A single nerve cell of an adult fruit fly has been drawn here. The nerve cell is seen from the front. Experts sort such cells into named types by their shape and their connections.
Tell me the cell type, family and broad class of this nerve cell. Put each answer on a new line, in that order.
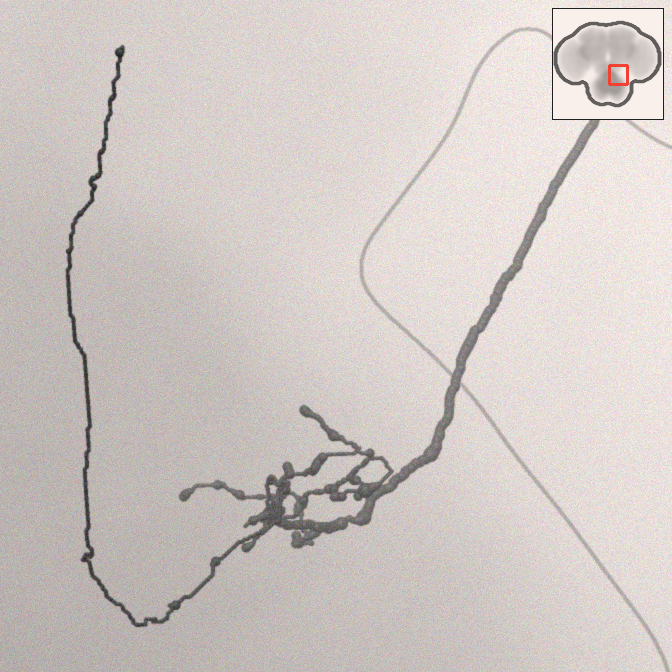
SApp
class mechanosensory proprioceptive
sensory neuron ascending to the brain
